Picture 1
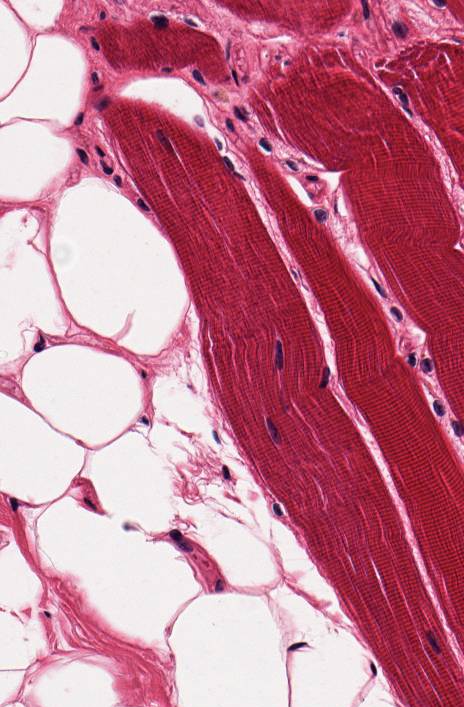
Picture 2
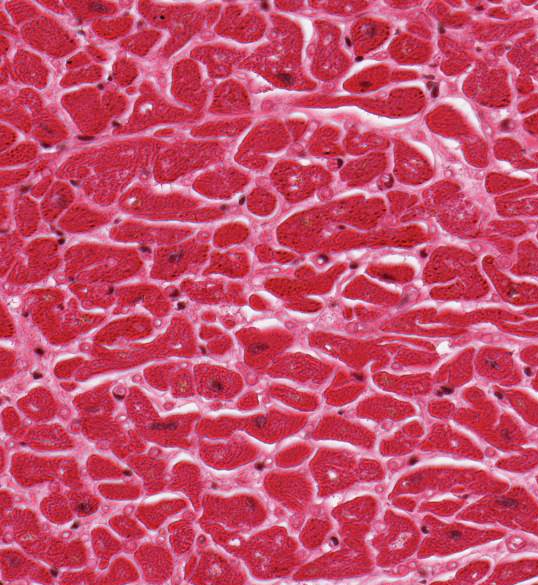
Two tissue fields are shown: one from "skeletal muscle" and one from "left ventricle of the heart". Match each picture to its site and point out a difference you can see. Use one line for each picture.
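Picture 1 shows tissue from the skeletal muscle. The muscle fibre nuclei are elongated and dark, and lie mostly at the edges of the fibres.
Picture 2 shows tissue from the left ventricle of the heart. Where a fibre nucleus is seen, it lies in the centre of the fibre.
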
